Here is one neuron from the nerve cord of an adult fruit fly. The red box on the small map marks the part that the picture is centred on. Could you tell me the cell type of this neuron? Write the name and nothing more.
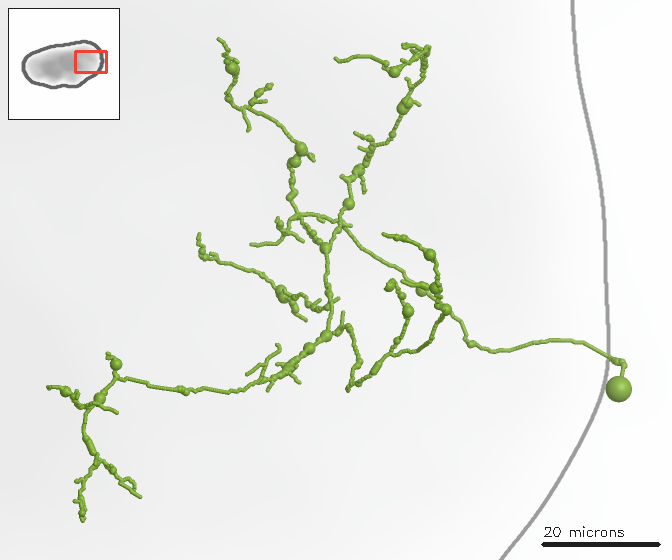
IN20A.22A088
